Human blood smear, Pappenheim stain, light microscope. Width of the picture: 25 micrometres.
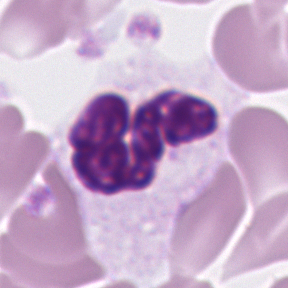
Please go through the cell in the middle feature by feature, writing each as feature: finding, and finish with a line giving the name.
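Nucleus: two main dark masses side by side, the left one the larger
Position: upper part of the cell, with more cytoplasm below
Cytoplasm: plenty of it, very pale lilac
Granules: fine, faint lilac, scattered through the cytoplasm
Name: segmented neutrophil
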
